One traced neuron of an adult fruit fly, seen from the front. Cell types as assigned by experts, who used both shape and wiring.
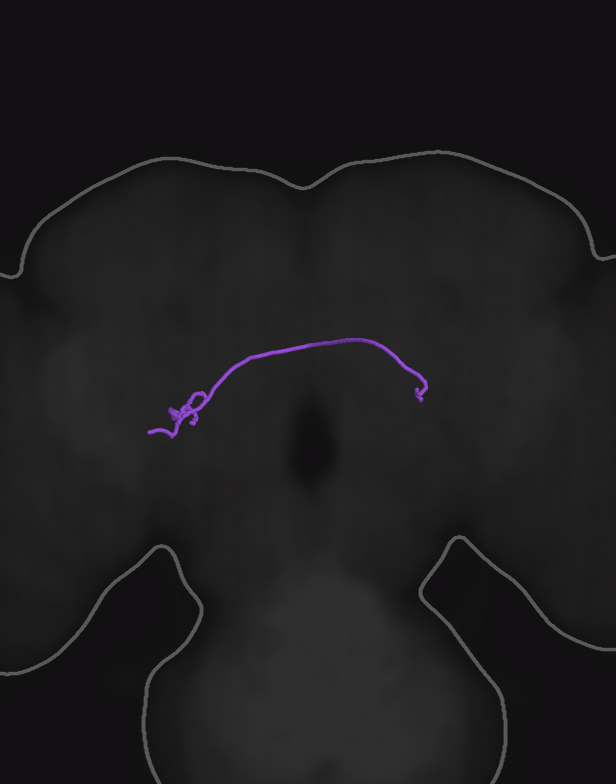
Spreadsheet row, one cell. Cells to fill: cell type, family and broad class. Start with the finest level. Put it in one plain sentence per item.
Type ORN_VA1d of class olfactory, a sensory neuron entering the brain.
